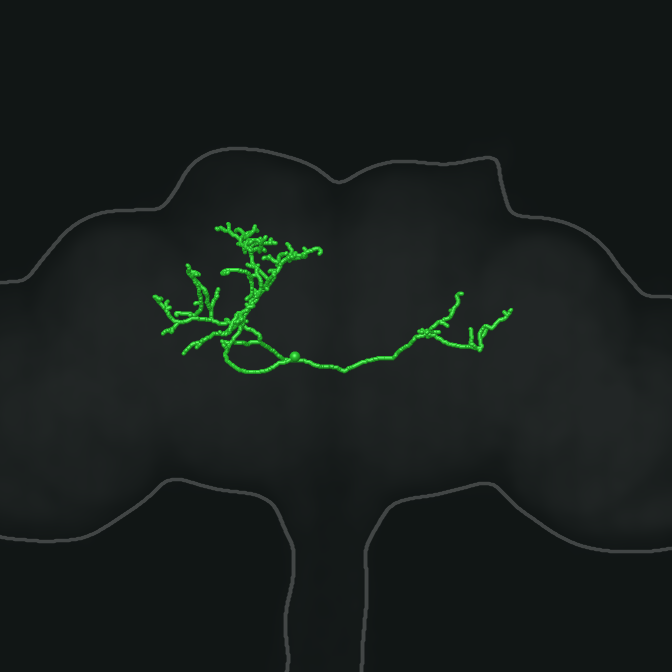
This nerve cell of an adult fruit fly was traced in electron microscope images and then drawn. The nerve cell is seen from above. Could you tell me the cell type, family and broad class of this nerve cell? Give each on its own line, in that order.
SMP448
hemilineage SMPp&v1_posterior
central-brain intrinsic neuron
